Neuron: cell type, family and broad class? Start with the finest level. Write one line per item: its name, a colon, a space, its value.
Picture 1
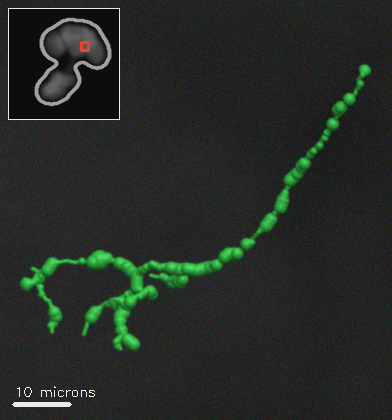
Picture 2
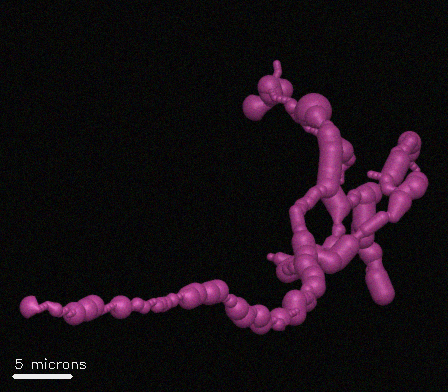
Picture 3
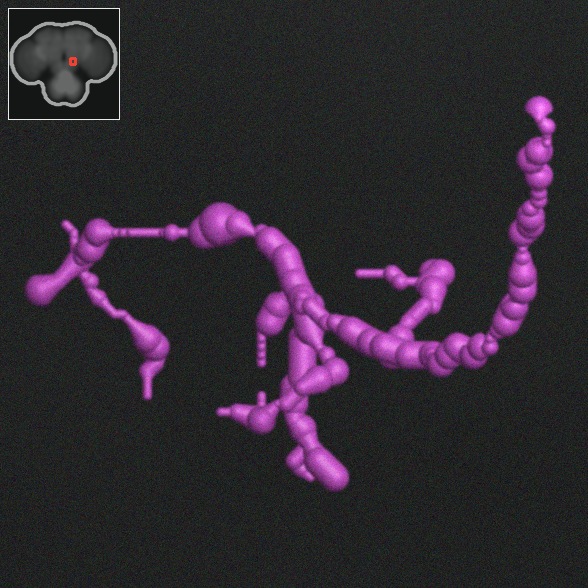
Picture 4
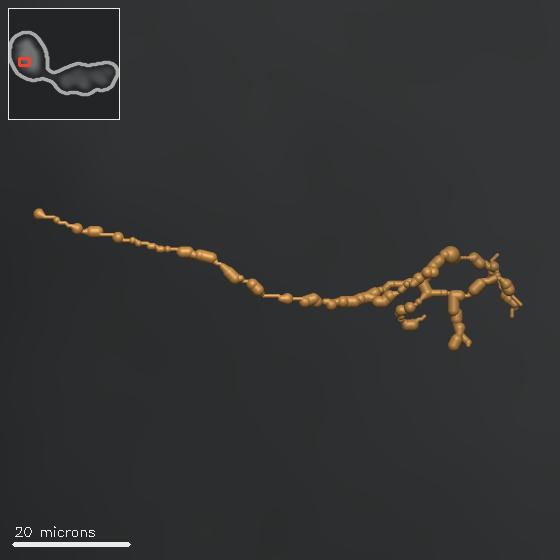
cell type: JO-EV2
family: class mechanosensory
broad class: sensory neuron entering the brain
